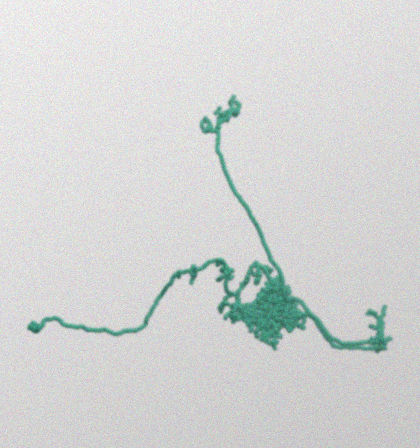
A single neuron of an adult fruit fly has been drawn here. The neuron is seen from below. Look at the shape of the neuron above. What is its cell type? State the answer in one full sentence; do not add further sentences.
It is to cell type Y11 that the neuron belongs.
